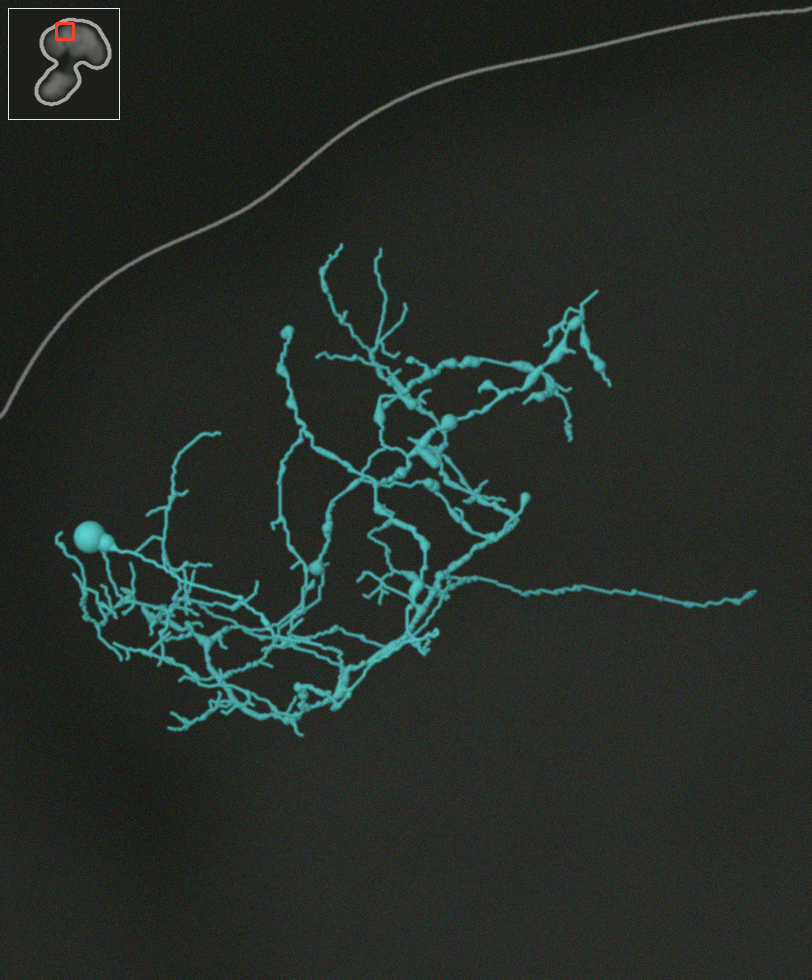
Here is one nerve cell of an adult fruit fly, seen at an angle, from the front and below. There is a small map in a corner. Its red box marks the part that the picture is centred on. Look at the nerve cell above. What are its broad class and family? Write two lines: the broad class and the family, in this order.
central-brain intrinsic neuron
hemilineage SLPav1_medial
